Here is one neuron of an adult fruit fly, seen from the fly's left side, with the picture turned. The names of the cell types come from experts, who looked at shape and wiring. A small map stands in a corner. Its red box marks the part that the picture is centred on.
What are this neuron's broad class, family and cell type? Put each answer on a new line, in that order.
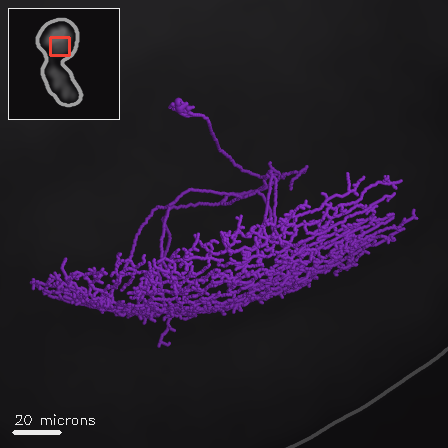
optic-lobe intrinsic neuron
Li
Li29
